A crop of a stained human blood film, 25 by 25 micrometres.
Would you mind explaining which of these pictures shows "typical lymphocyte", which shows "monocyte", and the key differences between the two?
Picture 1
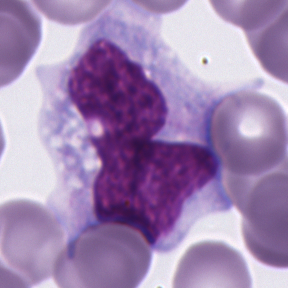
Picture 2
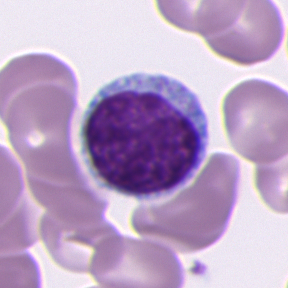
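Monocyte in picture 1, typical lymphocyte in picture 2. Nucleus: in picture 1 it is irregular and pinched into an upper and a lower part.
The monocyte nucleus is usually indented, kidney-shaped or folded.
In picture 2 the nucleus fills most of the cell, its chromatin dark purple and coarsely clumped, with no nucleoli visible.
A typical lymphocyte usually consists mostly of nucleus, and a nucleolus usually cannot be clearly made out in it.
Cytoplasm: picture 1 has pale greyish blue cytoplasm with small clear vacuoles clustered to the left of the nucleus and no coarse granules, while picture 2 has only a narrow pale blue rim. Outline: the monocyte's is irregular, with several pointed angular projections. Red cells touch the monocyte at its right side and bottom, and the lymphocyte at its lower right.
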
